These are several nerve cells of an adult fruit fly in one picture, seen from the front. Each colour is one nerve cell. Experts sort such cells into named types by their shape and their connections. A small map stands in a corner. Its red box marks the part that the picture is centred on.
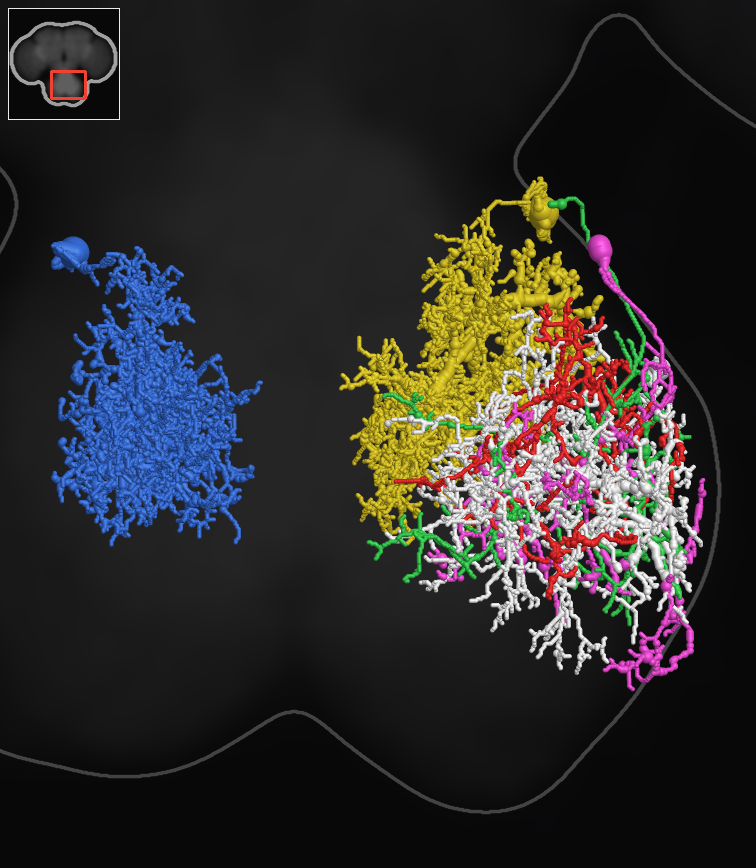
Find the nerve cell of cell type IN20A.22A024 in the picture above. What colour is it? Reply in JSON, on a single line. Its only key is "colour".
{"colour": "red"}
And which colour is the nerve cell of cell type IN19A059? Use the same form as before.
{"colour": "magenta"}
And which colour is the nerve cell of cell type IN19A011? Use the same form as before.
{"colour": "blue"}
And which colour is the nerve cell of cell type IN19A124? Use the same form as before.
{"colour": "green"}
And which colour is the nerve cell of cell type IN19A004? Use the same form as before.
{"colour": "yellow"}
